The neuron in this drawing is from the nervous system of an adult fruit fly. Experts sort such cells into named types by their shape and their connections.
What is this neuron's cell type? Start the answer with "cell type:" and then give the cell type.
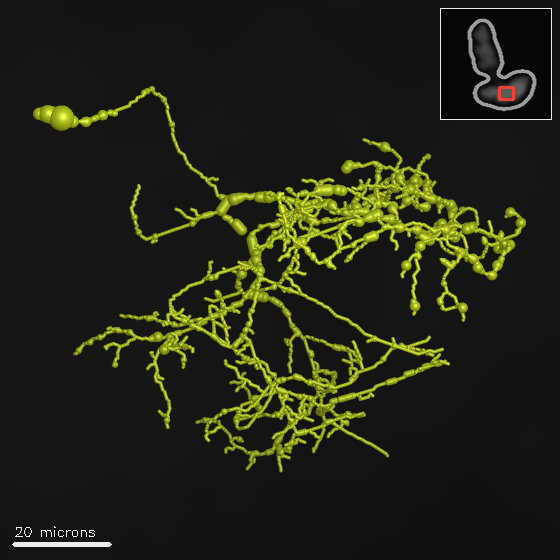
cell type: CB2298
